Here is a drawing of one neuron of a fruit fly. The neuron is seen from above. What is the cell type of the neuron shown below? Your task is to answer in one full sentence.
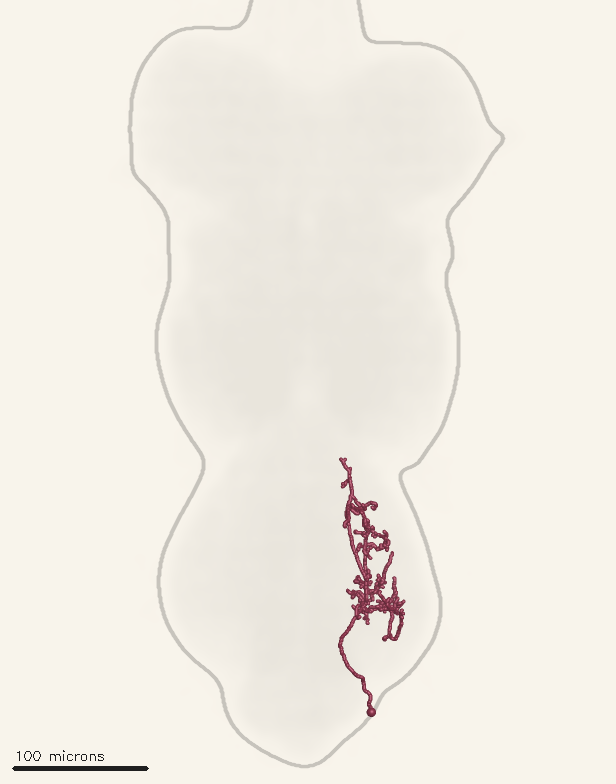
The single neuron here is of type IN20A.22A073.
